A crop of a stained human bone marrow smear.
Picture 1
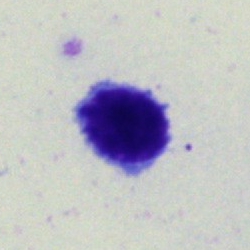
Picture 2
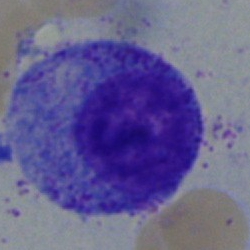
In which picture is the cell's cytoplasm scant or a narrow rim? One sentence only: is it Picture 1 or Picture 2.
Picture 1 contains a cell with scant cytoplasm around its nucleus.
